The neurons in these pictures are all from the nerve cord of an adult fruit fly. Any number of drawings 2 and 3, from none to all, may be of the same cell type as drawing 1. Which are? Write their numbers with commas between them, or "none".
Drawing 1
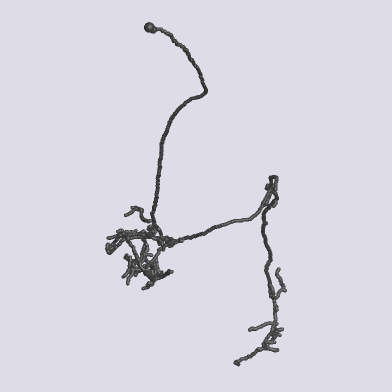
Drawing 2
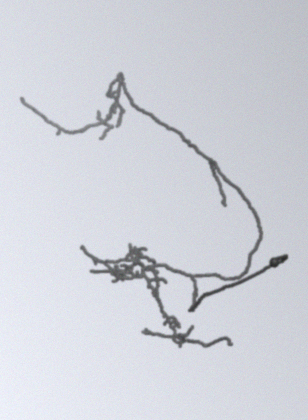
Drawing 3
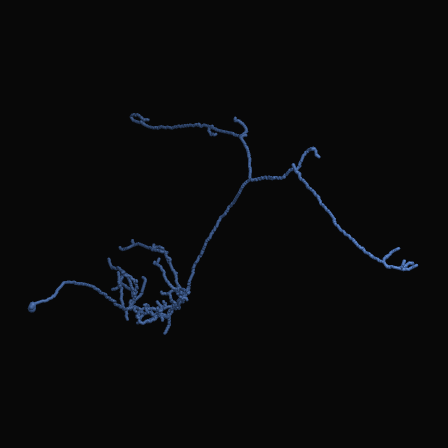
2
